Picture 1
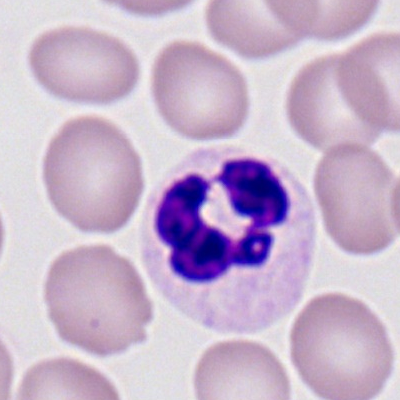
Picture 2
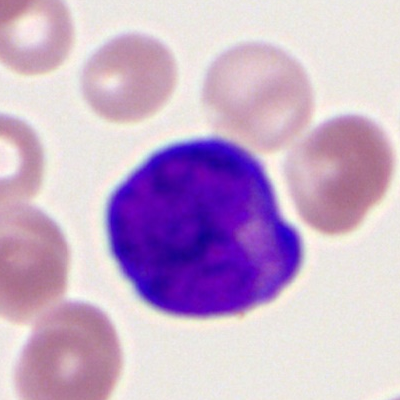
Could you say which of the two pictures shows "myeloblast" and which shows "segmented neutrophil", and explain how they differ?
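Step one, naming: the segmented neutrophil is in picture 1, the myeloblast in picture 2. Segmented neutrophil, outline: round and smooth. Nucleus: split into several separate lobes arranged in a ring around a pale central space.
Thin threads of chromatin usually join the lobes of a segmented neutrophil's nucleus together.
Chromatin: dense, dark purple and coarsely clumped. Cytoplasm: plentiful and pale pinkish-lilac, holding fine, faint lilac granules rather than large coarse ones.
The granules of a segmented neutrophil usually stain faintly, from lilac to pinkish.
Myeloblast, outline: roughly round with a slightly irregular, bumpy edge. Cytoplasm: at most a very thin deep blue rim, with the nucleus filling nearly the whole cell.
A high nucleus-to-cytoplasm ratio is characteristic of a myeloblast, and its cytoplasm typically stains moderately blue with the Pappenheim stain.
Other points: a paler pinkish patch on the right side, and no distinct granules or clear vacuoles anywhere in the cell.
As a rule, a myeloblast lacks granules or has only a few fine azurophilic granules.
Point by point, picture 1 has a lobed nucleus and plentiful granular cytoplasm, while picture 2 has a nucleus filling nearly the whole cell, a thin deep blue rim and no distinct granules.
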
